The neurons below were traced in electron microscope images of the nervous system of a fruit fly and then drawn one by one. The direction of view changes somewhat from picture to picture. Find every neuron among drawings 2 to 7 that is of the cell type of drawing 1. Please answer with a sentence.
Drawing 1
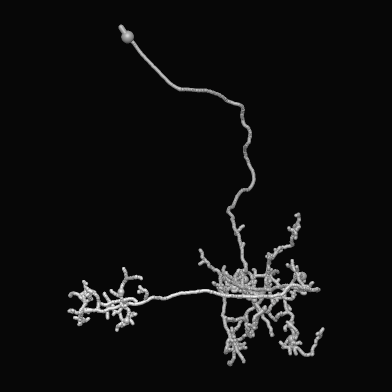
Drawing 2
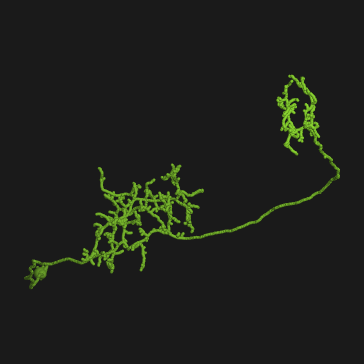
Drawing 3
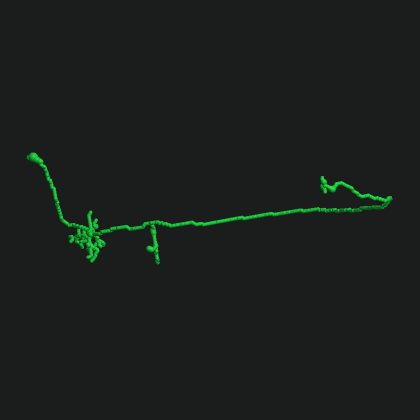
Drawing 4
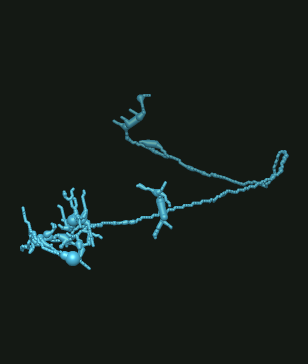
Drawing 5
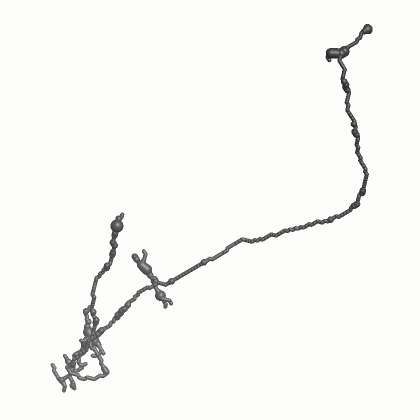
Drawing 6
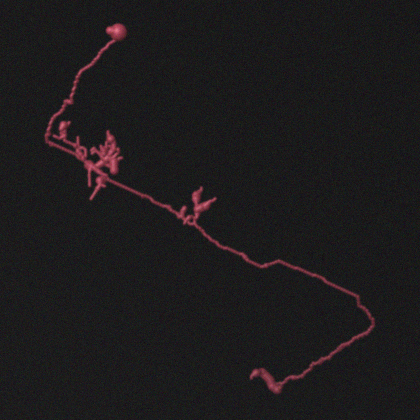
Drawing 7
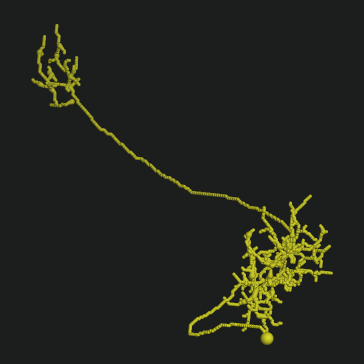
Drawing 2 and drawing 7 are of the same cell type.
